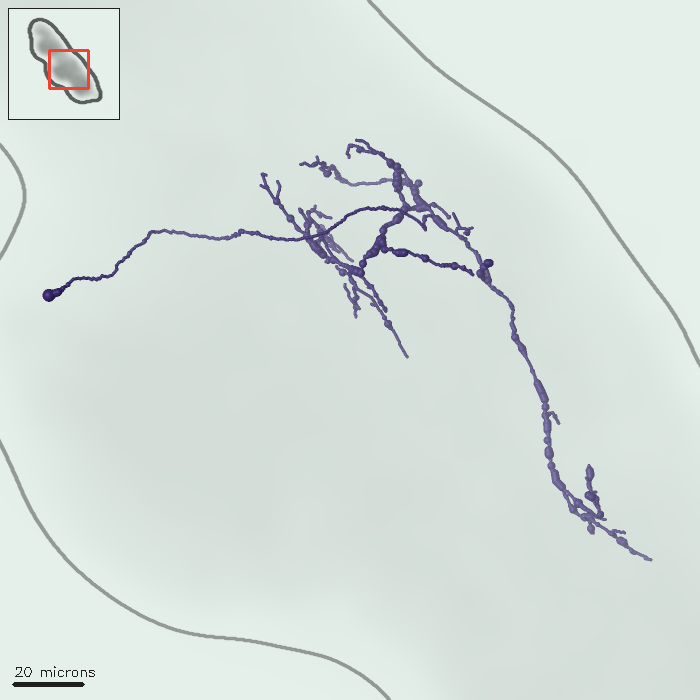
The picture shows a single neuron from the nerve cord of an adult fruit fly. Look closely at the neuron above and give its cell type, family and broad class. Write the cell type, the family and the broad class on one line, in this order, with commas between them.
IN03B069, hemilineage 03B, nerve-cord intrinsic neuron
